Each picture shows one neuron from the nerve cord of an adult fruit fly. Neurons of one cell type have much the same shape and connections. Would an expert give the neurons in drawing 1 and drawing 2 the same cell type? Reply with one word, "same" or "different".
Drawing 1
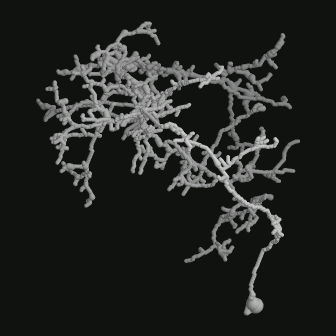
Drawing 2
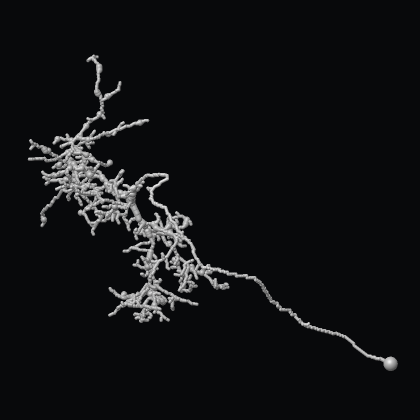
same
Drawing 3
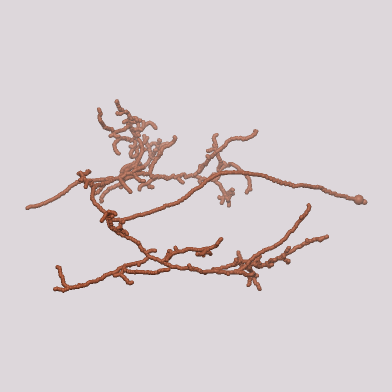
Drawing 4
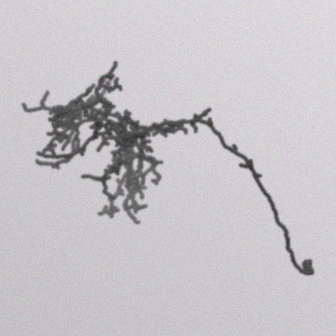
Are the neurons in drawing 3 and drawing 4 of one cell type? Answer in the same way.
different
